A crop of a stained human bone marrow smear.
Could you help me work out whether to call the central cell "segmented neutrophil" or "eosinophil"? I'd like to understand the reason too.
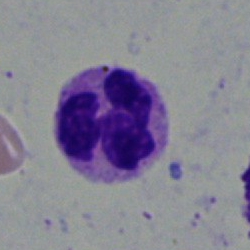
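Segmented neutrophil, not eosinophil. Granules: fine and faint, in pale pinkish-lilac cytoplasm.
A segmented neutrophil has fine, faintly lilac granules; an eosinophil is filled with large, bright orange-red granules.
Nucleus: several separate lobes, chromatin dark purple and coarsely clumped.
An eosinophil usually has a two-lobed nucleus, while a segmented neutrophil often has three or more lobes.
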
